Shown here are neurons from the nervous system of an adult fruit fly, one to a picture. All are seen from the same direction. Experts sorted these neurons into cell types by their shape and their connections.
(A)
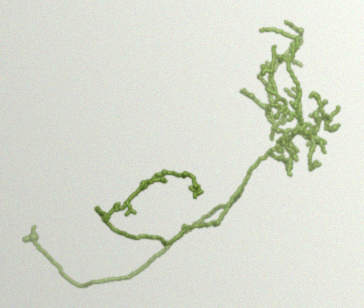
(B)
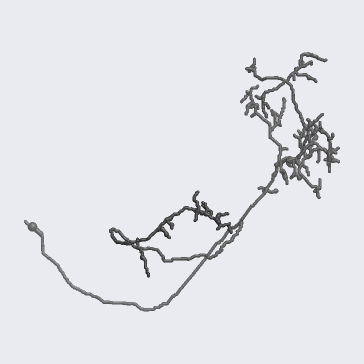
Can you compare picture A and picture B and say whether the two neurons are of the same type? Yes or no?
yes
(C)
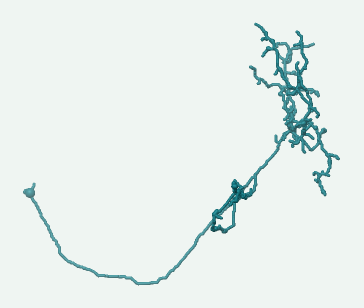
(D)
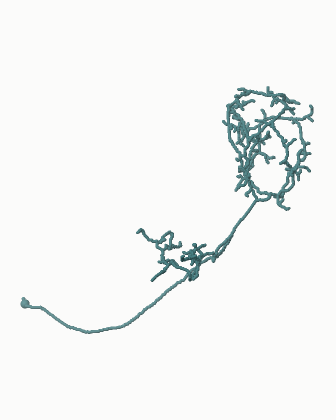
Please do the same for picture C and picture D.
no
